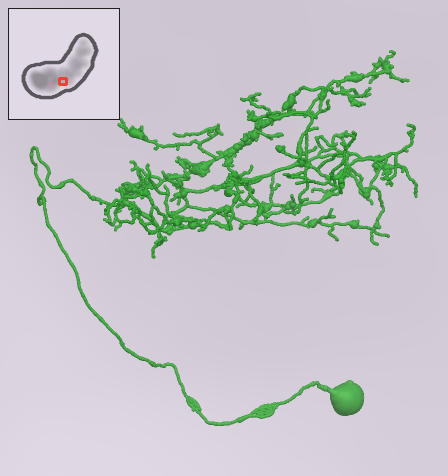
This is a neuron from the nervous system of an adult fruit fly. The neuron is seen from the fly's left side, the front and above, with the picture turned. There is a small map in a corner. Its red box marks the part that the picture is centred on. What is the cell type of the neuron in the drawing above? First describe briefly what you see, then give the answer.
Its cell body lies at the lower right of the picture. Dozens of branch ends can be seen. Its broad class is optic-lobe intrinsic neuron. The cell type is Li22.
